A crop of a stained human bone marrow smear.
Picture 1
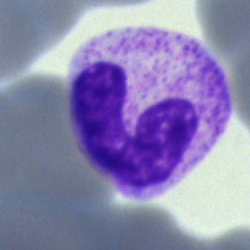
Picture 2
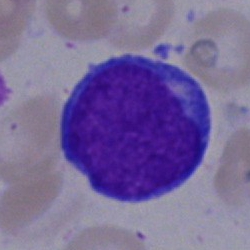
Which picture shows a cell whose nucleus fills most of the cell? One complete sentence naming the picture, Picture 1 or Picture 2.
Scant cytoplasm is found in the cell of picture 2.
